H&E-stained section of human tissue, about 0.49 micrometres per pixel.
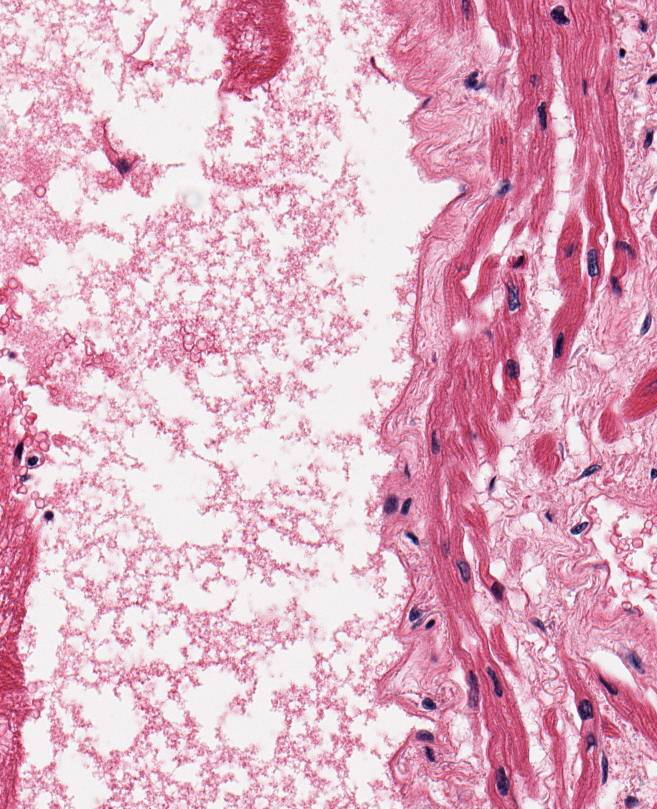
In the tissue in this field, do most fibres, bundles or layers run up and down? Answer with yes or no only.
Yes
